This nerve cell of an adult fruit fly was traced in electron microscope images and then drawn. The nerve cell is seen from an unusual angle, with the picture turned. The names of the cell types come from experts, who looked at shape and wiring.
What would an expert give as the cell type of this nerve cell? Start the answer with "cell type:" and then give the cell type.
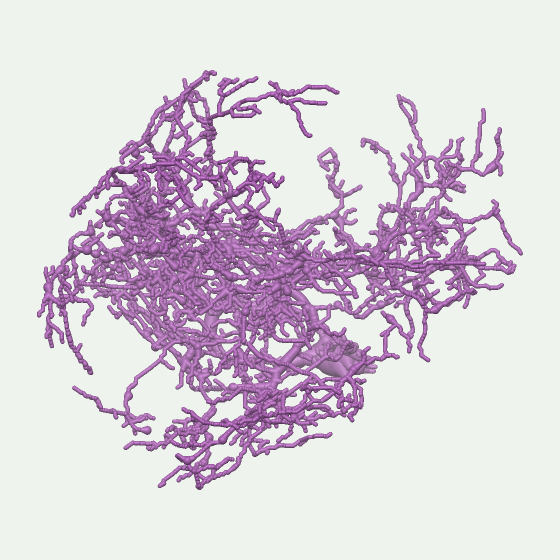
cell type: EN00B018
